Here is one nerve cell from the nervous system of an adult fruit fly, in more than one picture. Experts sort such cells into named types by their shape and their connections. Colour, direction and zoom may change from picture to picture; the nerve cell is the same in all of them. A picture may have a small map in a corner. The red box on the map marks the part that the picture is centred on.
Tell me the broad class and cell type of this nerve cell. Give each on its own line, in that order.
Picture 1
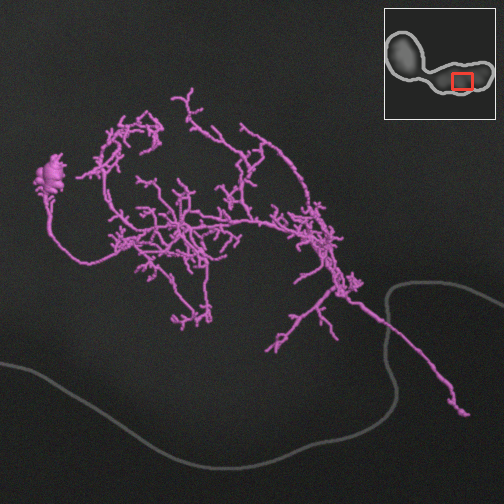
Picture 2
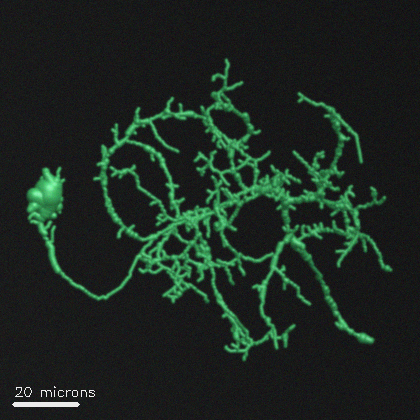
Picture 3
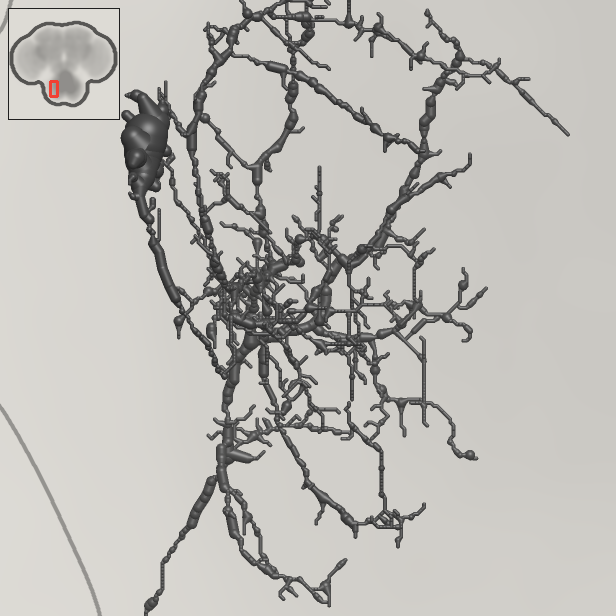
motor neuron of the nerve cord
Tr flexor MN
